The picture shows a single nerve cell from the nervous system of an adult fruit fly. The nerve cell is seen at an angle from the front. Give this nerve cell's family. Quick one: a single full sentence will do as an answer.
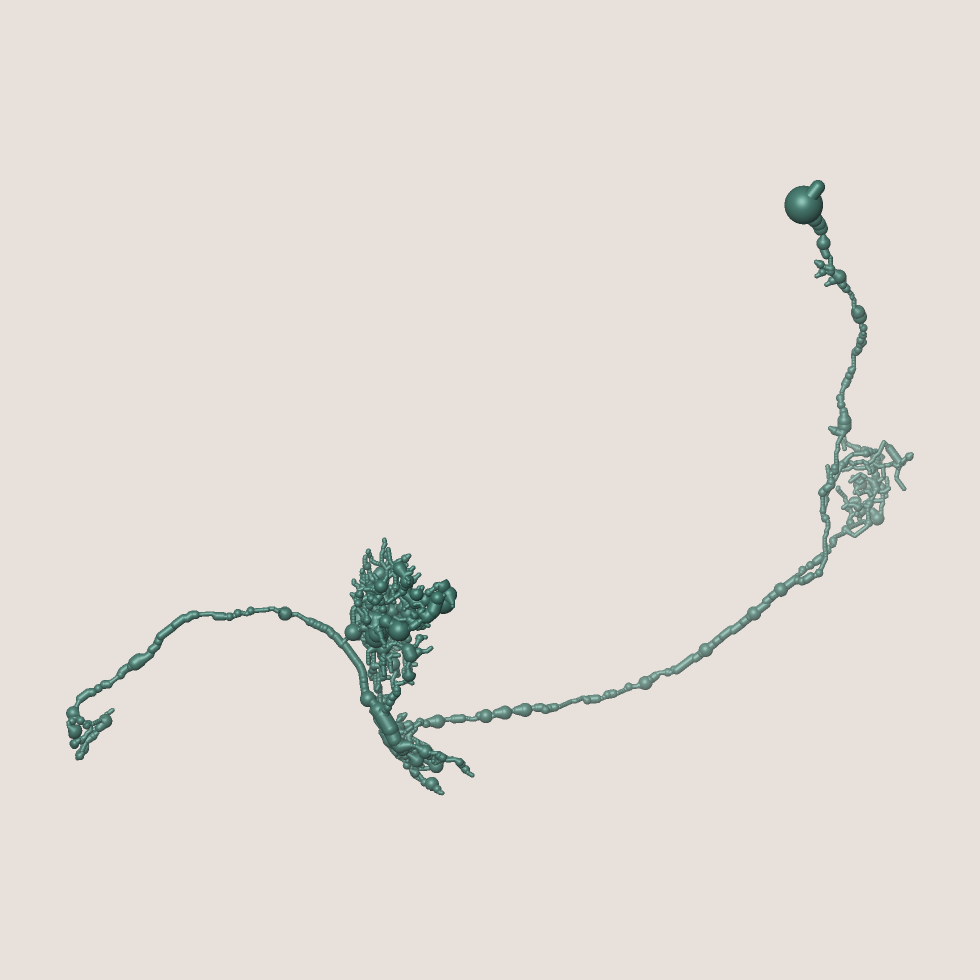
The nerve cell counts as part of family class CX.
